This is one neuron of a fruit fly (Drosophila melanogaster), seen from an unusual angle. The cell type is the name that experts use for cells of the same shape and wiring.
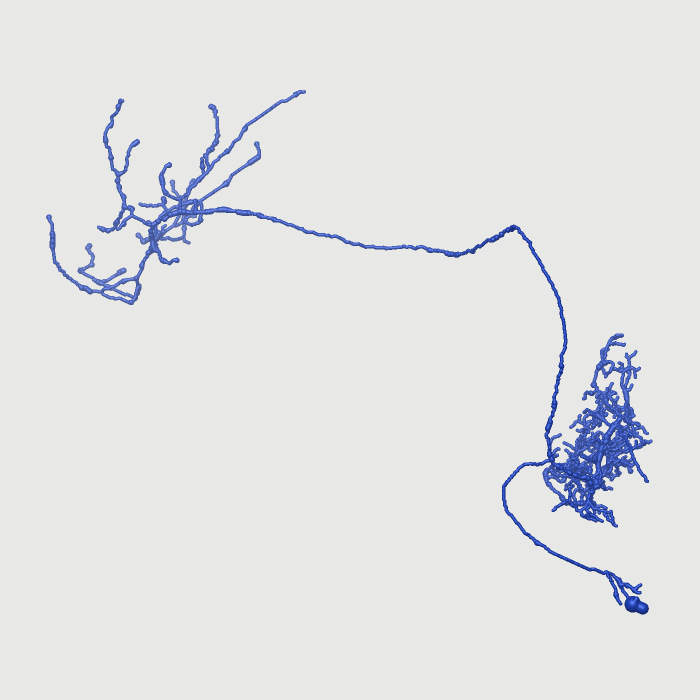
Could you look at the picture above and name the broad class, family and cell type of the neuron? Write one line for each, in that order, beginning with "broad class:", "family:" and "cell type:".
broad class: central-brain intrinsic neuron
family: hemilineage ALv1
cell type: M_vPNml55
